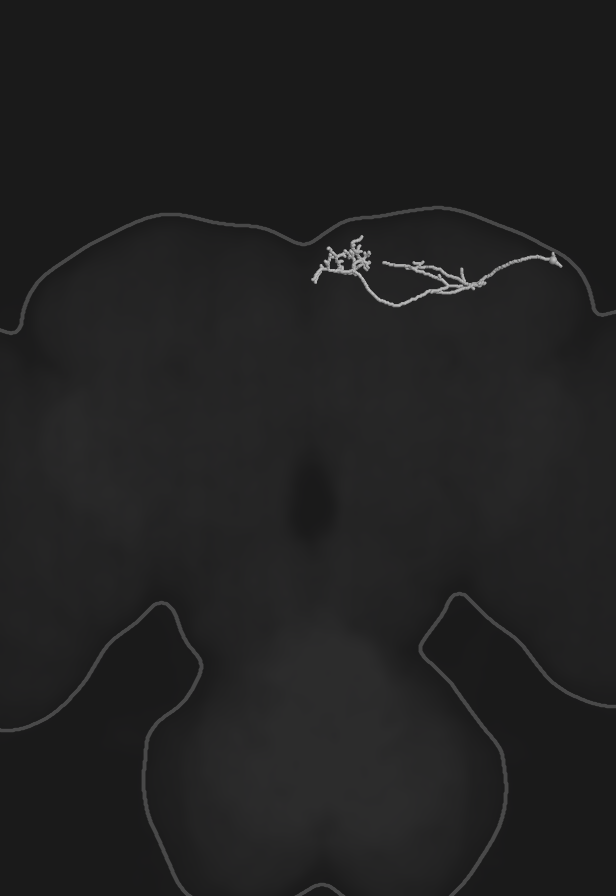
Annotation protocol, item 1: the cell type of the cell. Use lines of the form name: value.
cell type: CB4091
